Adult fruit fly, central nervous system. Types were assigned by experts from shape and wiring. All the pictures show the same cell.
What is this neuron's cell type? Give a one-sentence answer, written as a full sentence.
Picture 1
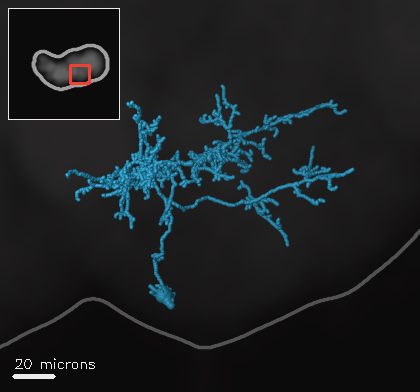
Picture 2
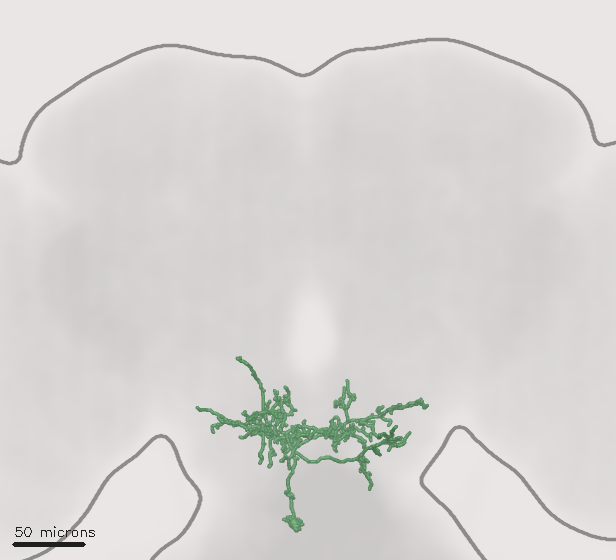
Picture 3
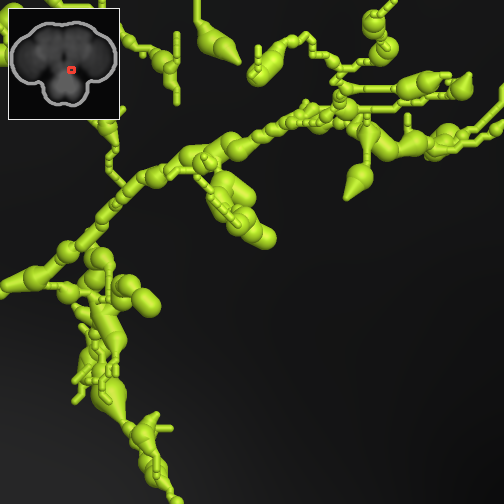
The cell type given to this neuron is GNG085.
